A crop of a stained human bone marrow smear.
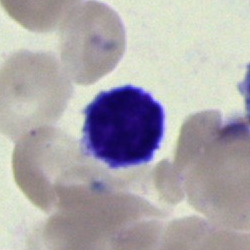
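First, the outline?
Roughly round.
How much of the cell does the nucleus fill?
Nearly all of it; at most a very thin rim of cytoplasm shows around it.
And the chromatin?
Deep, dense purple-blue throughout.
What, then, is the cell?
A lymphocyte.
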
